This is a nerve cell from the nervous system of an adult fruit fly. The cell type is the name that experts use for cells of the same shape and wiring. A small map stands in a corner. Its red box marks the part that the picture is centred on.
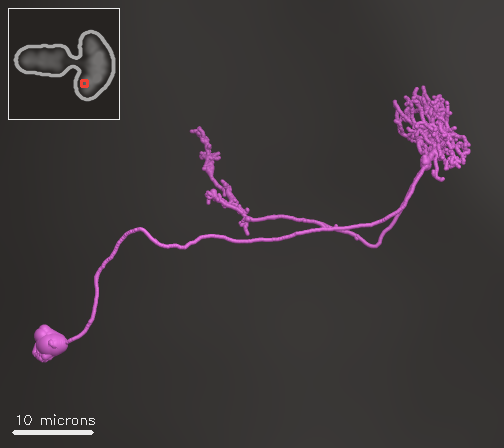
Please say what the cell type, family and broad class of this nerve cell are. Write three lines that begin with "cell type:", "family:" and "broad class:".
cell type: T5c
family: T
broad class: optic-lobe intrinsic neuron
